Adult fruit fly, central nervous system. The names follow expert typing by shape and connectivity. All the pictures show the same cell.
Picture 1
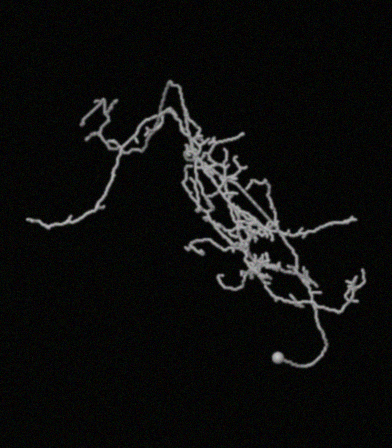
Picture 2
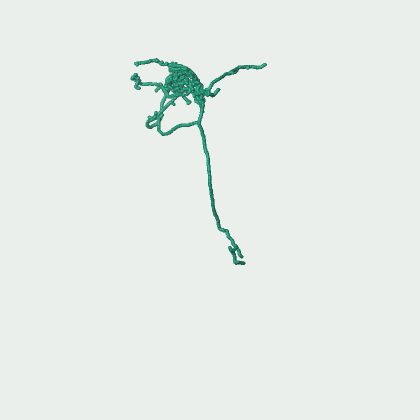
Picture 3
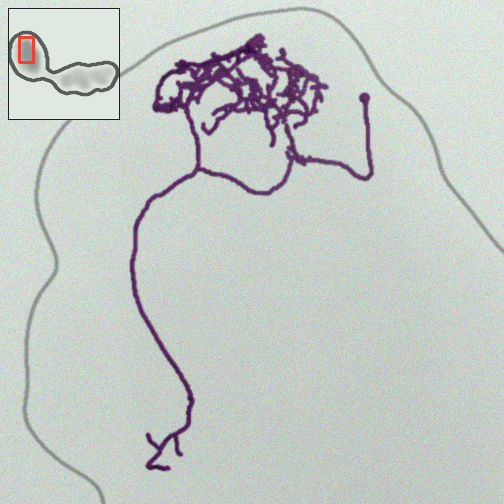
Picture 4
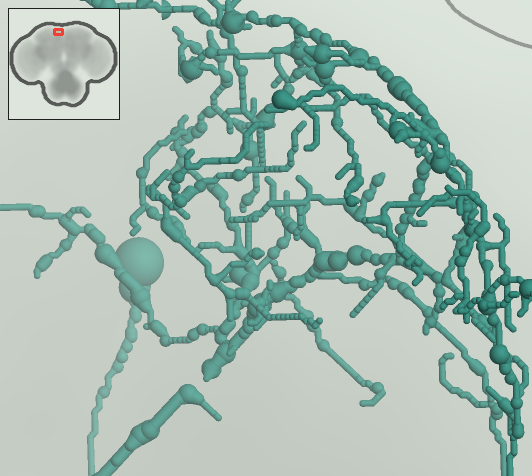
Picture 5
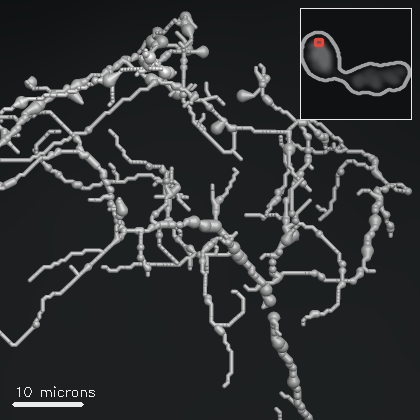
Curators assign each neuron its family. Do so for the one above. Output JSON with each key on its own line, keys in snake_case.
{
 "family": "hemilineage SMPpv1"
}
